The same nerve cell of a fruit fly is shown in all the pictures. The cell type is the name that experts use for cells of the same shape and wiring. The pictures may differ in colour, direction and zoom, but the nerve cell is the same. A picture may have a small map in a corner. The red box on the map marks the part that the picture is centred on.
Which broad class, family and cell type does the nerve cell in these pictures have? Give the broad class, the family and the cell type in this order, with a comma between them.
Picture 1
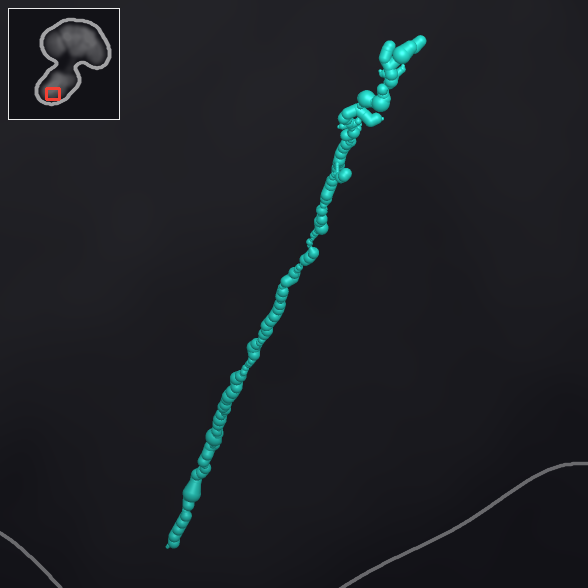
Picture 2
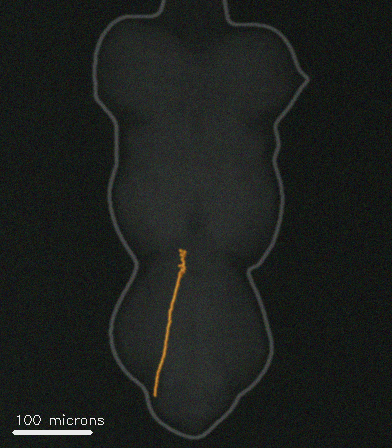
sensory neuron entering the nerve cord, class mechanosensory proprioceptive, SNpp47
